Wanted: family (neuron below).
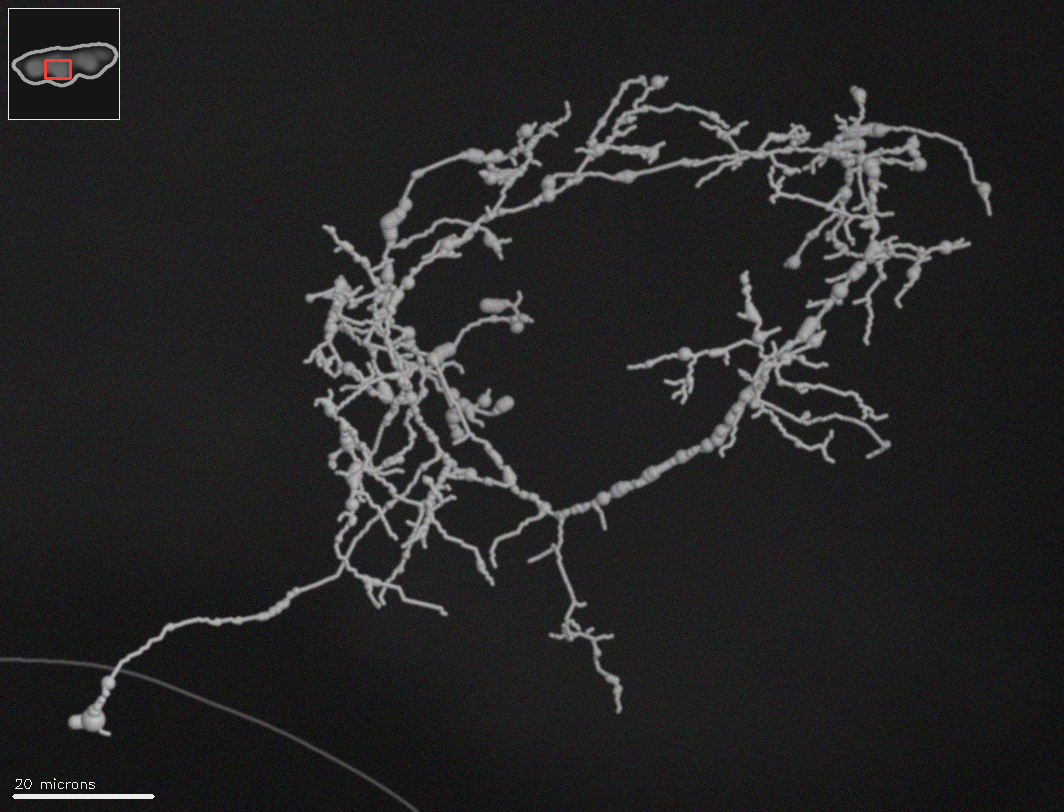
hemilineage 16B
